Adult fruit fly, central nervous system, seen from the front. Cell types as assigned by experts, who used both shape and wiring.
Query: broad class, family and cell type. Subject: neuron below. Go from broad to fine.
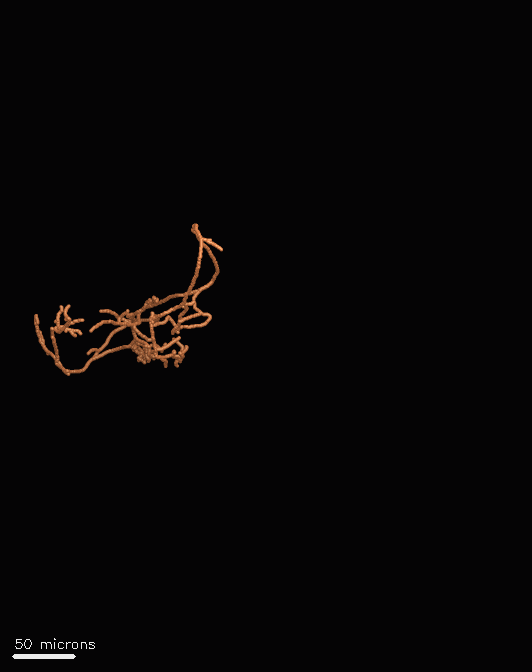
central-brain intrinsic neuron; hemilineage VLPl&p1_posterior; LAL136_b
